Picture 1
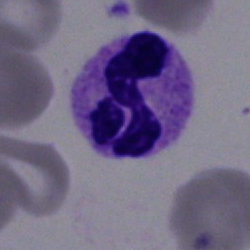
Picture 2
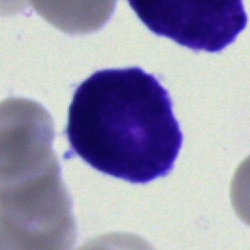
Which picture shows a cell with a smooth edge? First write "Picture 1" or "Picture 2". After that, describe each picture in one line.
Picture 1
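Picture 1: The cell outline is round and smooth.
Picture 2: A small tag-like projection sticks out from the lower left edge.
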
